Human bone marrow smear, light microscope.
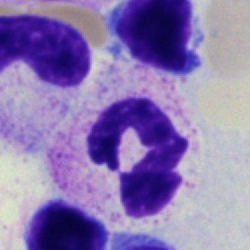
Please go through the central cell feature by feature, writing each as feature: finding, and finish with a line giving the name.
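Outline: roughly round
Nucleus: curves around a pale central space, nearly closing into a ring
Chromatin: dark purple, densely condensed
Name: segmented neutrophil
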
